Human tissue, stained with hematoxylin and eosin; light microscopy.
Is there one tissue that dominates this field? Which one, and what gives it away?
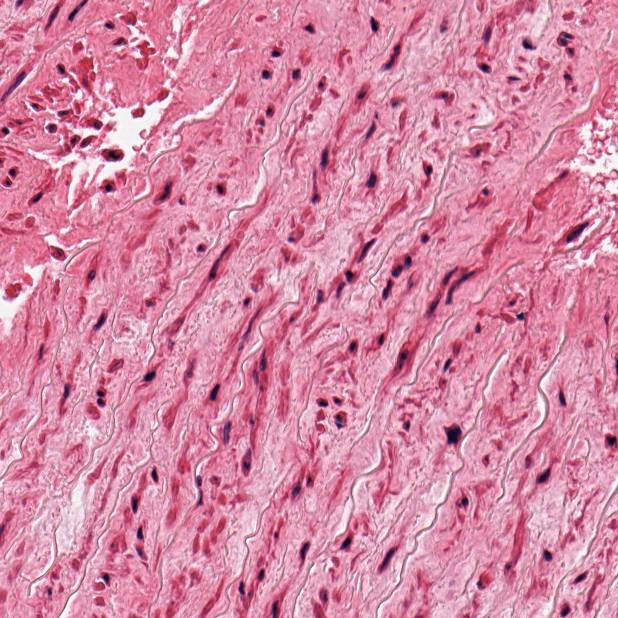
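Name: tunica media of an artery. First, eosinophilic fibres and their nuclei run in parallel, diagonally from lower left to upper right. Second, the nuclei are elongated, spindle-shaped and dark purple, lying along the fibres. Third, thin wavy lines run parallel between the fibre bands.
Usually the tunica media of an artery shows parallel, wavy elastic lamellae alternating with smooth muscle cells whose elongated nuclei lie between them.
Last, pale wispy pink material lies between the deeper pink fibres.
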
